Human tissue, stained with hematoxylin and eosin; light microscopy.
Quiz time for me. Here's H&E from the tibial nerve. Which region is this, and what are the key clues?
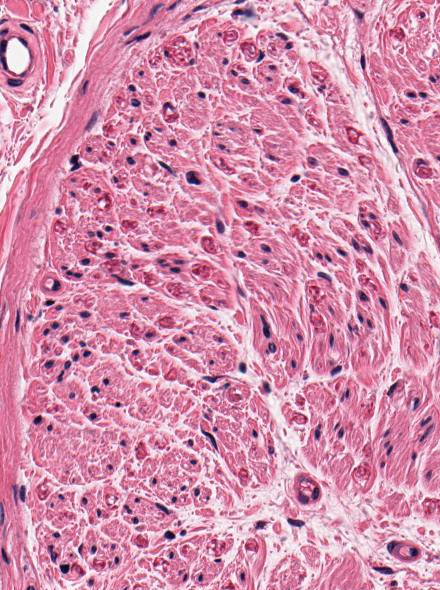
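Here we have a nerve fascicle. Start with its small dark blue nuclei, many oval or elongated, scattered fairly evenly through the whole bundle.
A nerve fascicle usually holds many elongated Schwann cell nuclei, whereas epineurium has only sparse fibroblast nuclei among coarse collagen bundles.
Thin white clefts split the bundle into irregular groups of profiles. A small vessel with a round empty lumen lies outside the bundle, top left; no fat cells appear anywhere.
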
